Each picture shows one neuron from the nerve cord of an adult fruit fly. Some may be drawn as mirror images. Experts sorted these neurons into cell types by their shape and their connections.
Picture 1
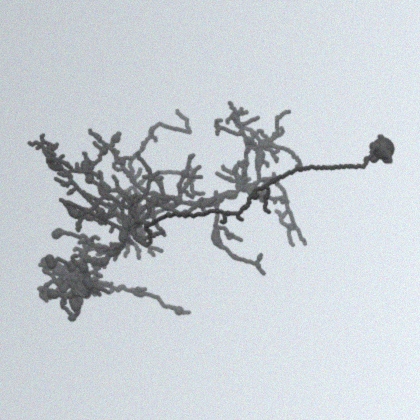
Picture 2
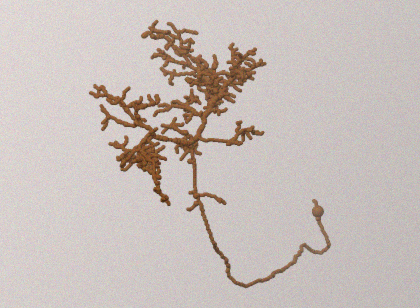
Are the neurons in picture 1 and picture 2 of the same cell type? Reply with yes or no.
no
